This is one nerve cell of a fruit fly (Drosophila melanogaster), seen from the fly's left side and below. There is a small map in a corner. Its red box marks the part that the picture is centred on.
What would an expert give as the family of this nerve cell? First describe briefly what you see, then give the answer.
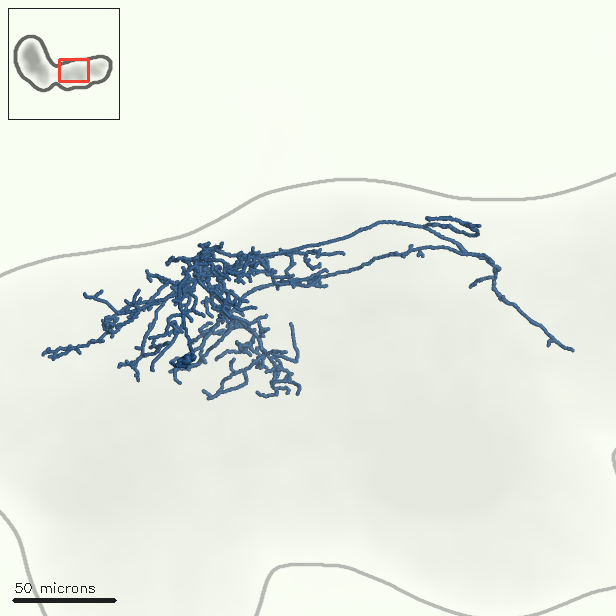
From left to right in the picture it spans about 250 microns. Dozens of branch ends can be seen. This is a nerve-cord intrinsic neuron. The family is hemilineage 12A.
